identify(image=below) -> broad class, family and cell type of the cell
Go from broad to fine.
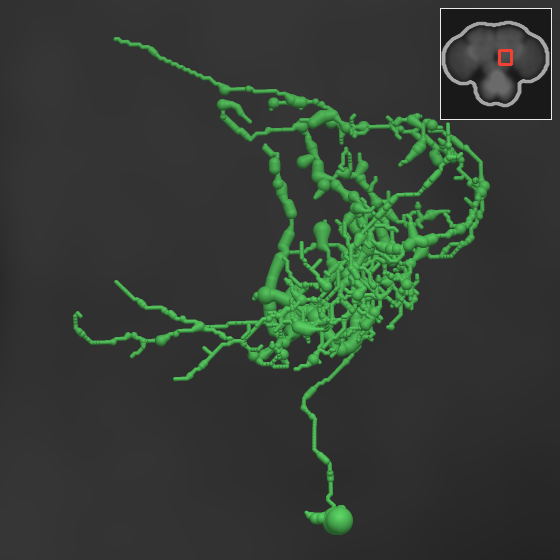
central-brain intrinsic neuron; hemilineage ALv2; v2LN40_2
